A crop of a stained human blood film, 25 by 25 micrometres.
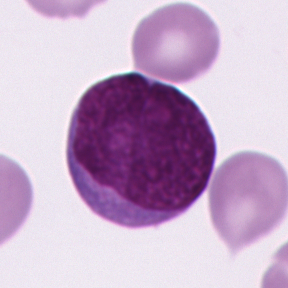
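Myeloblast. Its nucleus is roundish, with a small notch at the top edge from which a faint groove runs downward. Chromatin is dark purple and finely stippled, not coarsely clumped. No distinct granules are visible in the cytoplasm, and the surface has no projections or blebs.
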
